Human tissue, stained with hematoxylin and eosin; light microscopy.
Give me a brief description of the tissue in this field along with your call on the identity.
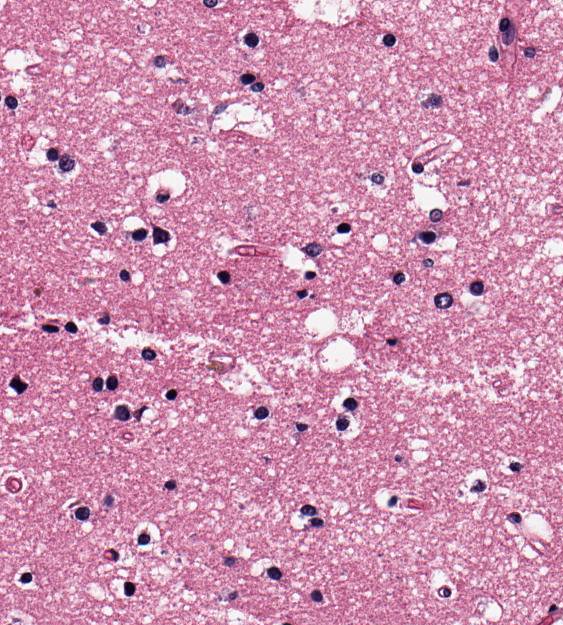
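Small round, dark-staining nuclei, singly, fairly evenly spread across entire field. Most: little or no visible pink cytoplasm. Pink background riddled with many small round clear holes; spongy look. A few thin capillaries with red blood cells, one near centre. Tissue: cerebral cortex.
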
